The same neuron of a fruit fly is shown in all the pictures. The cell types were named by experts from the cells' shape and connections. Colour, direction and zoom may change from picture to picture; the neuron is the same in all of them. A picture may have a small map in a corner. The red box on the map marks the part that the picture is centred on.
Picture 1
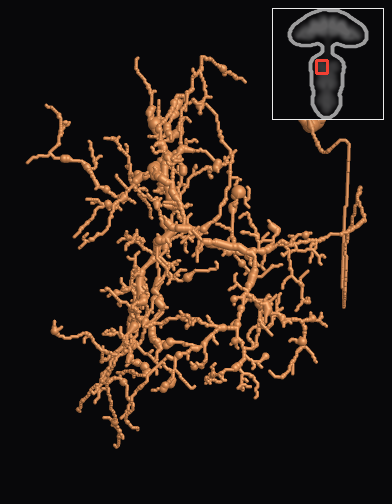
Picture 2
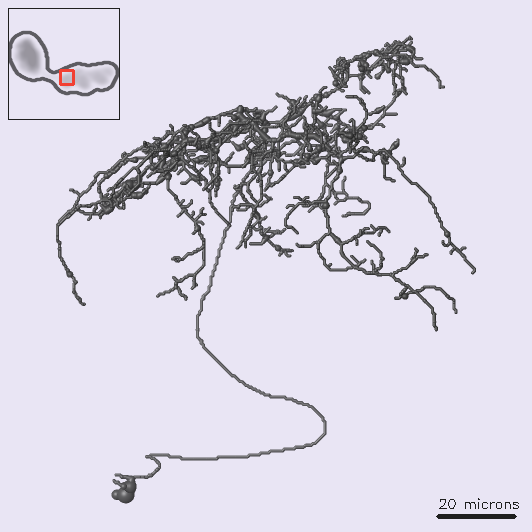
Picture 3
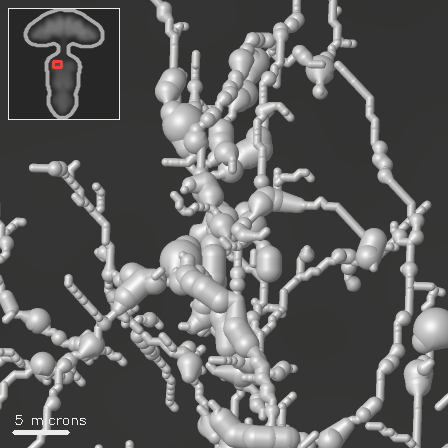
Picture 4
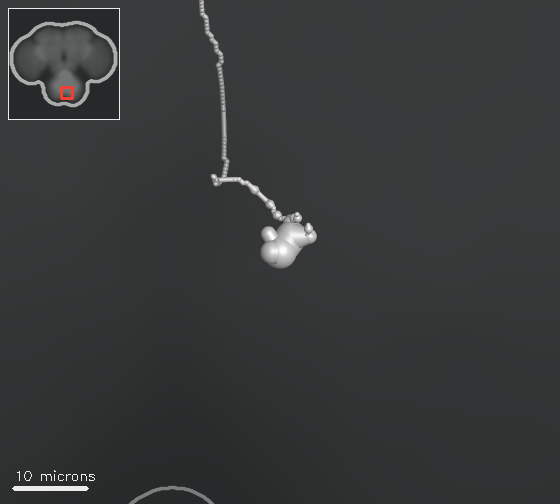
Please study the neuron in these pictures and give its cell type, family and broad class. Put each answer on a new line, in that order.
IN02A029
hemilineage 02A
nerve-cord intrinsic neuron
